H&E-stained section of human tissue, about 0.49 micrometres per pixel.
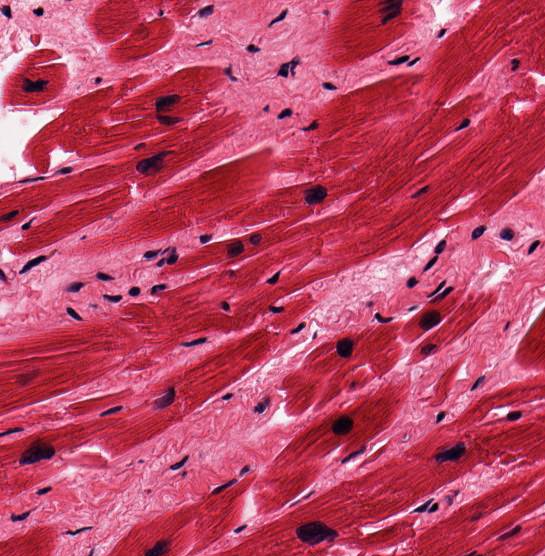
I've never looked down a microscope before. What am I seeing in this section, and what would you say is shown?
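Looking first at the nuclei, they sit in the centre of the muscle fibres. Along each fibre I can follow fine lengthwise lines in the cytoplasm. Between the fibres run broad bands of pale pink, wavy collagen. I find no fat cells anywhere in the field. This section is left ventricle of the heart.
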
